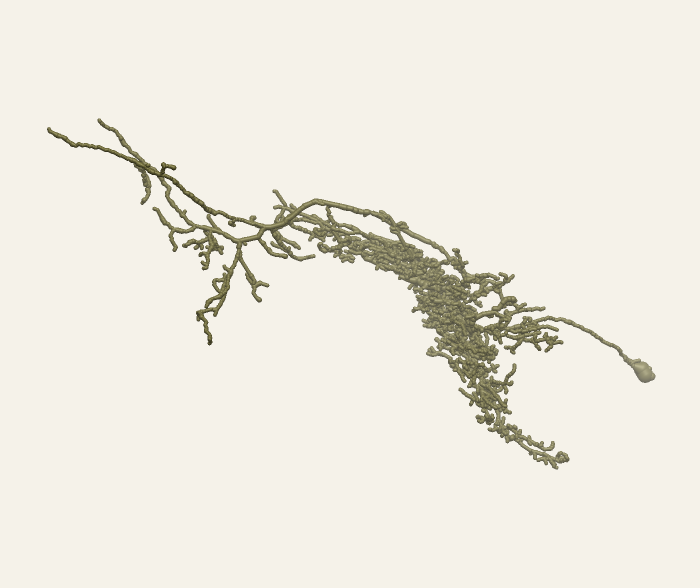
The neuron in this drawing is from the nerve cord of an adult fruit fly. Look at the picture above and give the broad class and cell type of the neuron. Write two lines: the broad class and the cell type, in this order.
nerve-cord intrinsic neuron
INXXX100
